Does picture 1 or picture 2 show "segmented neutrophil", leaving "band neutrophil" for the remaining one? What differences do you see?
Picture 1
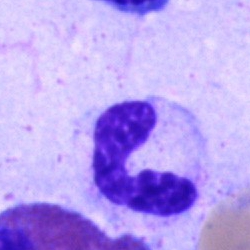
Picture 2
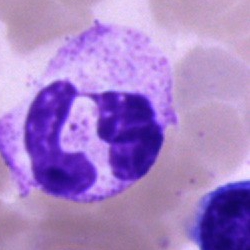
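Picture 1 shows the band neutrophil, and picture 2 shows the segmented neutrophil. In picture 1 the nucleus is a thick curved band bent into a C shape, with its open side facing the upper right.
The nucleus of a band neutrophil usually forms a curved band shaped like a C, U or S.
The outlines differ: round with a smooth, faint border in picture 1, irregular with a ragged, uneven edge in picture 2. The cytoplasm in picture 1 is pale and lightly lilac in colour. Both cells have dark purple chromatin, coarsely clumped in picture 1 and densely clumped in picture 2, and neither nucleus shows nucleoli.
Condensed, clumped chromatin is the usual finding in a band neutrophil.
At the lower right corner of picture 2, a separate, deeply stained nucleated cell is partly visible.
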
